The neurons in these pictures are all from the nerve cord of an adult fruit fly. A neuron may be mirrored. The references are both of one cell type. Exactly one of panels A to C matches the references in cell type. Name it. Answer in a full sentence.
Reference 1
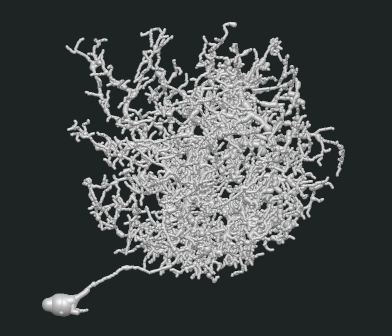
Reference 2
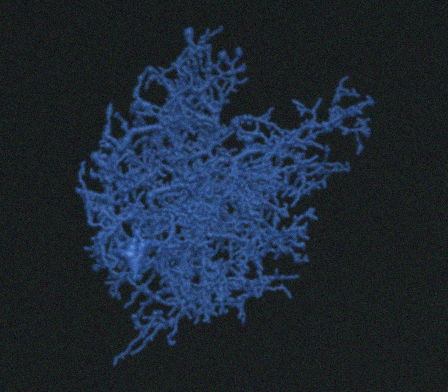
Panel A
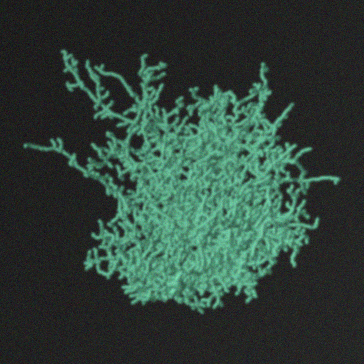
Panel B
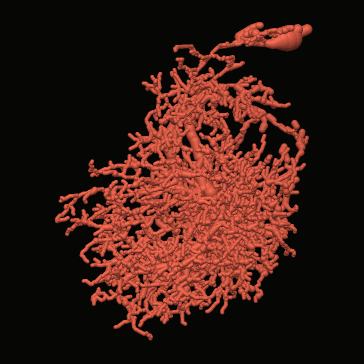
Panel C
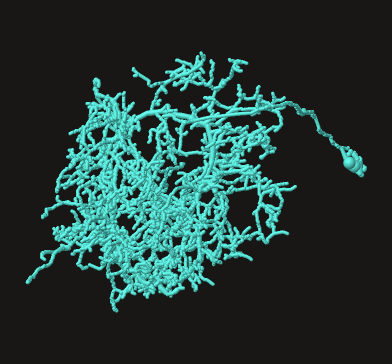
The neuron in panel A is of the same cell type.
